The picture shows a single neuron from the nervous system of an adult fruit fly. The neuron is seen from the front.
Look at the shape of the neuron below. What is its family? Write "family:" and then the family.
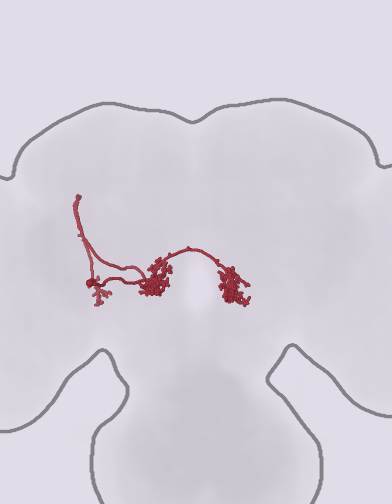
family: hemilineage ALl1_ventral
